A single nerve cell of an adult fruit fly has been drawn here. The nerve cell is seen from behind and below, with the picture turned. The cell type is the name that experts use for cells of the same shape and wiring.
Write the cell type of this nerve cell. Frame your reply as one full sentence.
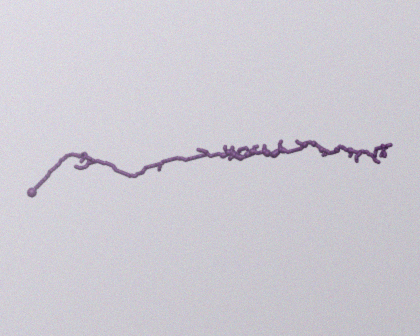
This nerve cell is a cell of type Dm3c.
